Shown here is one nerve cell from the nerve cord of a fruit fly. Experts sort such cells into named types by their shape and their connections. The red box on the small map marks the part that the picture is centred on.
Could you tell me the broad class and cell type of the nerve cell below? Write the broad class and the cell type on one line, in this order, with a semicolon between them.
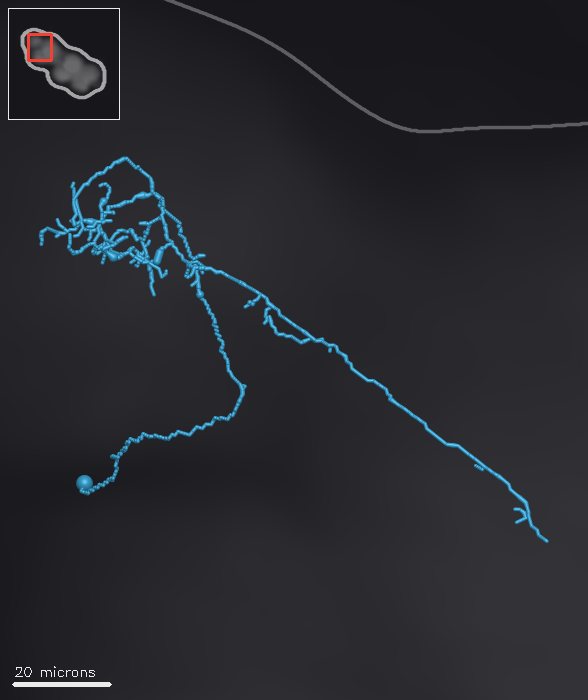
ascending neuron; ANXXX202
